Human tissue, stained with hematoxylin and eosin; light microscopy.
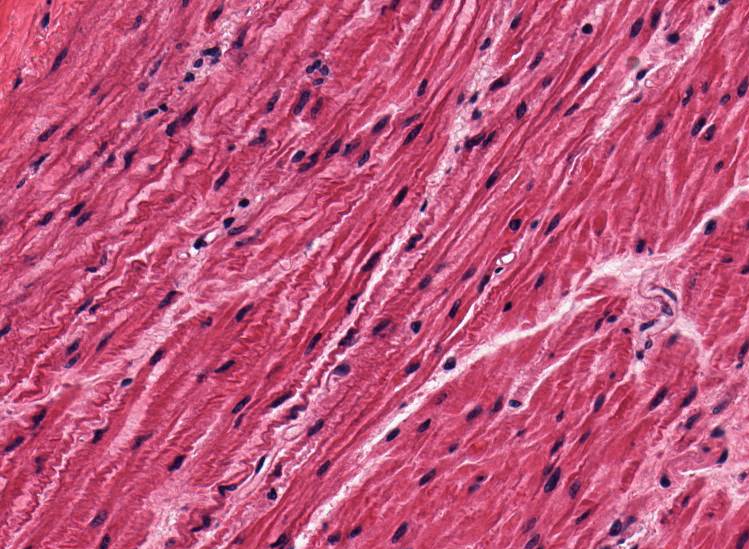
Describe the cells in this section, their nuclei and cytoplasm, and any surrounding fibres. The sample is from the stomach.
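Let me see: the muscle fibres lie parallel to one another, slanting from lower left up toward upper right. Their cytoplasm takes a deep, even pink. On the left, the fibres have a wavy outline. And the nuclei are spread fairly evenly across the whole field.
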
